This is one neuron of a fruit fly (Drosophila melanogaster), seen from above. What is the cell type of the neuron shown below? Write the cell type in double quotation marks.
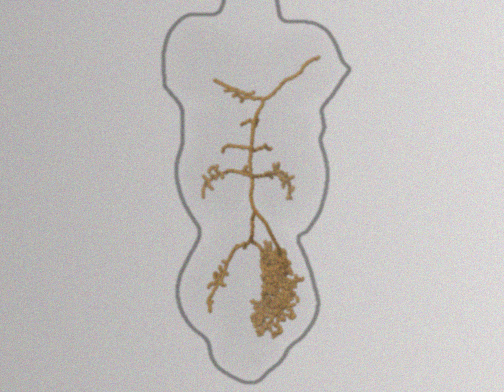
"IN07B007"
